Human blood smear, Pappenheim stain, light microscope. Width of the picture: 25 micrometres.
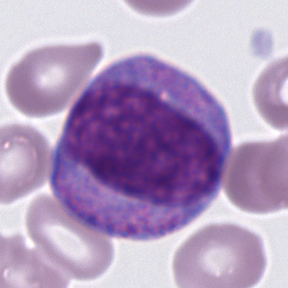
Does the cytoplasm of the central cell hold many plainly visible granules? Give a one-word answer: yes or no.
Yes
